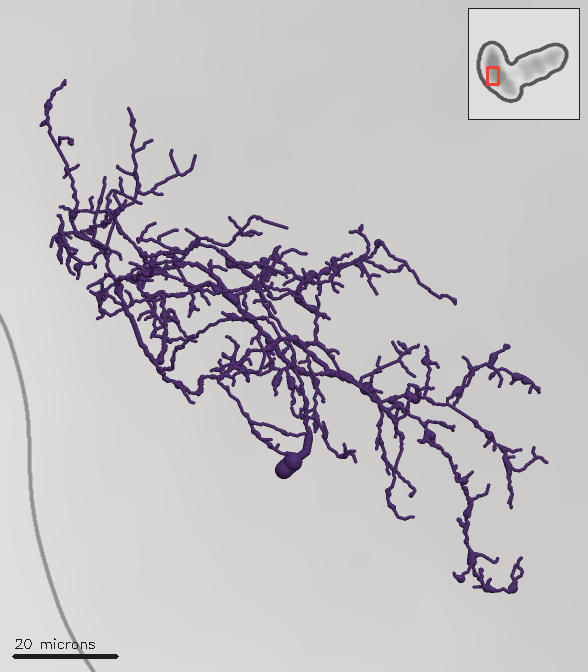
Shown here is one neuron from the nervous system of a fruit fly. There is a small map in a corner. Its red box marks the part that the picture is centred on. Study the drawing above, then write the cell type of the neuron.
LAL043_e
